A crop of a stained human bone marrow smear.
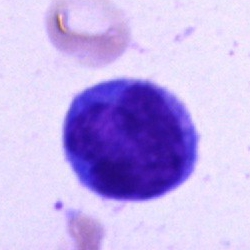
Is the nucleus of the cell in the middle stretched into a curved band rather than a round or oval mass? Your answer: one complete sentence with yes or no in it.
No, the nucleus takes the form of a single compact round or oval mass.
